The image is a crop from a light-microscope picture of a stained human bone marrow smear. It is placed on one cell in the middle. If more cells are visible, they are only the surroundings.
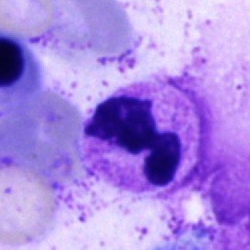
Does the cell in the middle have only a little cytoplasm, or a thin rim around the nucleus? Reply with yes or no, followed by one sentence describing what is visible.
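No. The cytoplasm is abundant and pale pinkish-lilac.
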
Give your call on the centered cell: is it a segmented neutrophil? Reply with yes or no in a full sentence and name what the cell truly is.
Yes, the cell in the central position is a segmented neutrophil.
